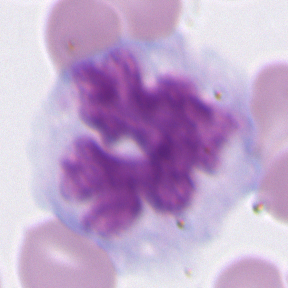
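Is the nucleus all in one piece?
No, it seems split into several irregular lobes.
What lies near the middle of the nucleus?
A small pale gap, as far as I can see.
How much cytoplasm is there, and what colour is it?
A broad rim around the nucleus, pale bluish-grey.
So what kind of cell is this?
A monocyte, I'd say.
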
